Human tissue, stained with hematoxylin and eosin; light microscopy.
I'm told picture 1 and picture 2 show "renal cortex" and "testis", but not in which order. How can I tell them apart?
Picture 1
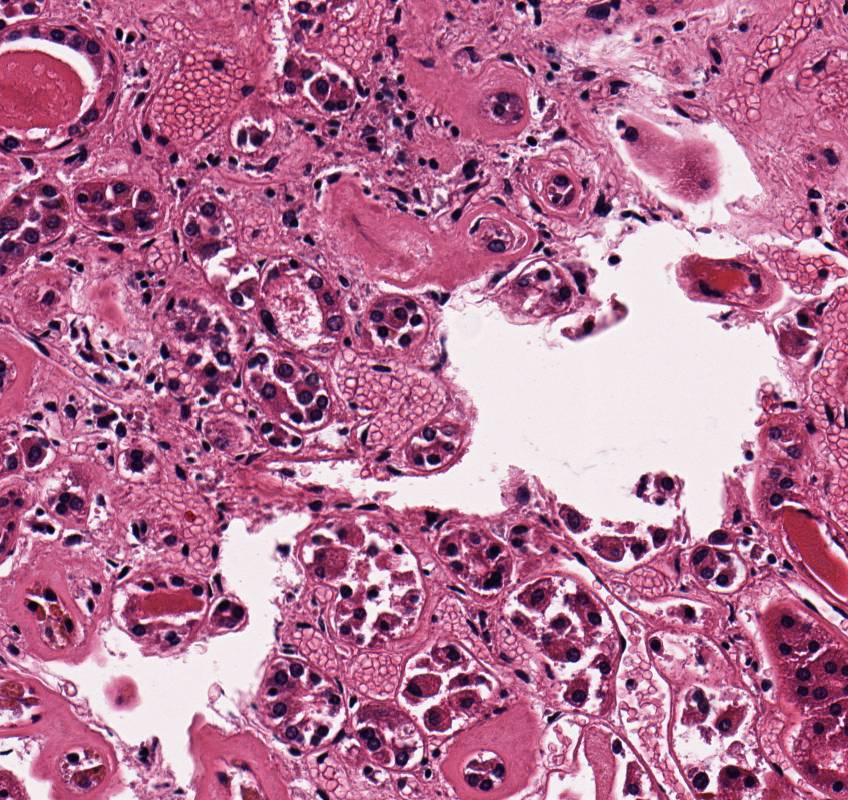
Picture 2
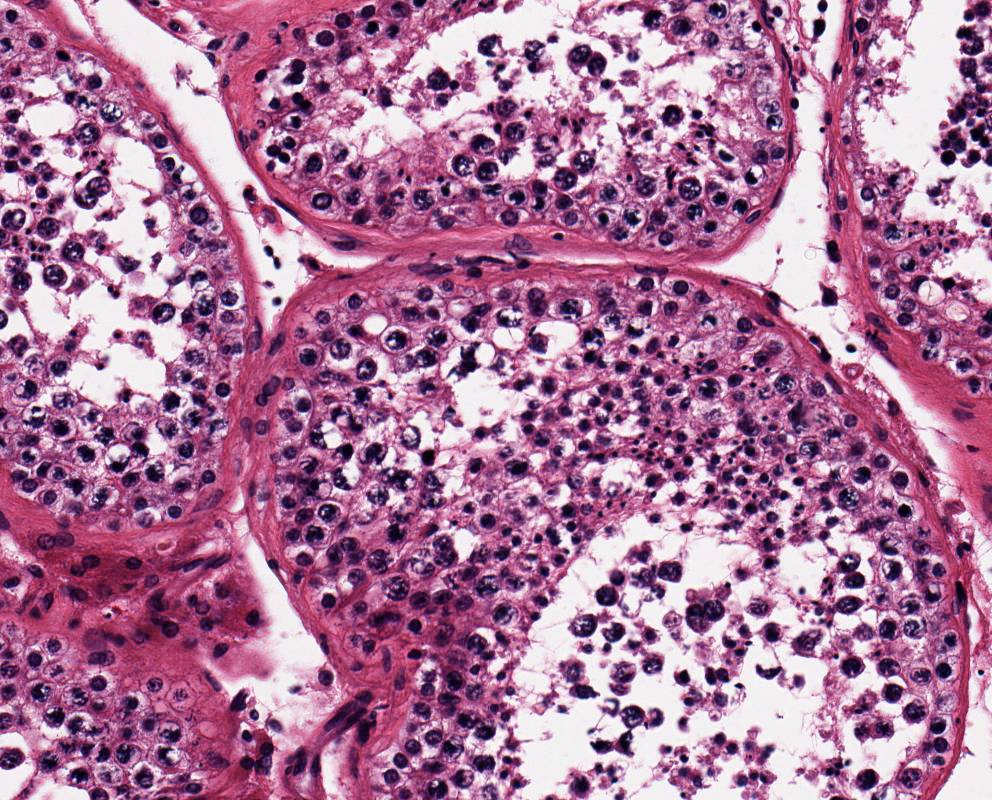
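Picture 1 shows renal cortex; picture 2 shows testis. In the renal cortex, many tubular epithelial cells have cytoplasm filled with small, uniform clear vacuoles that give them a foamy look. Other tubules are lined by cells with granular pink cytoplasm and round, dark nuclei. Golden-brown granular pigment lies within tubules at the lower left, and many small, dark, round nuclei are scattered through the interstitium between tubules. In the testis, each tubule is lined by an epithelium many cell layers thick and bounded by a thin pink wall holding flattened, elongated nuclei. Many of the cells within the tubules have large round nuclei with coarse, clumped dark chromatin. Toward the middle of the central tubule, small, very dark, condensed nuclei form a crowded cluster.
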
